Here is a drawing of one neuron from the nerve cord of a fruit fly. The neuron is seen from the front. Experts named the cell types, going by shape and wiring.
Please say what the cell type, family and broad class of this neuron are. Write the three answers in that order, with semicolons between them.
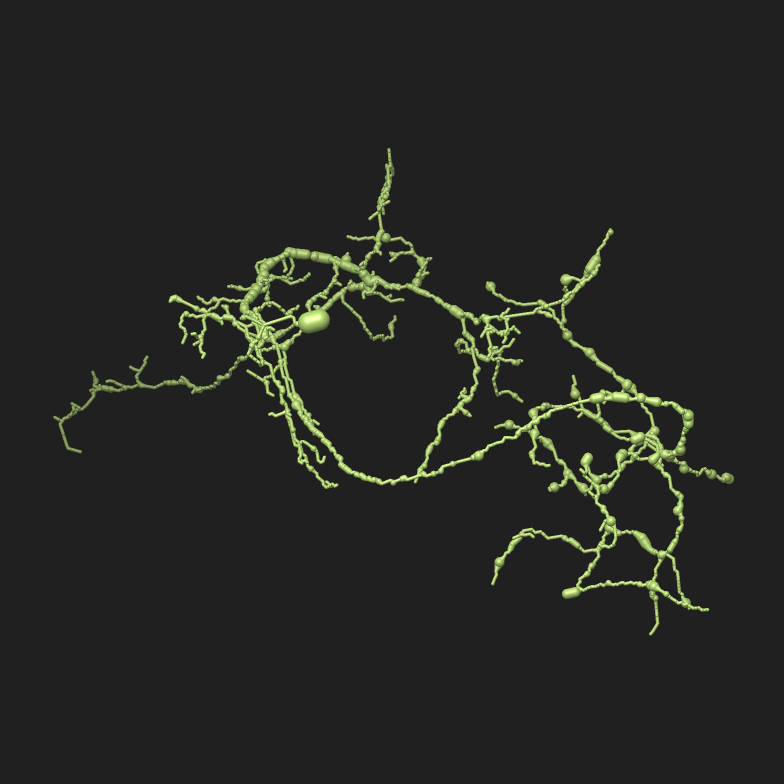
IN01A069; hemilineage 01A; nerve-cord intrinsic neuron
